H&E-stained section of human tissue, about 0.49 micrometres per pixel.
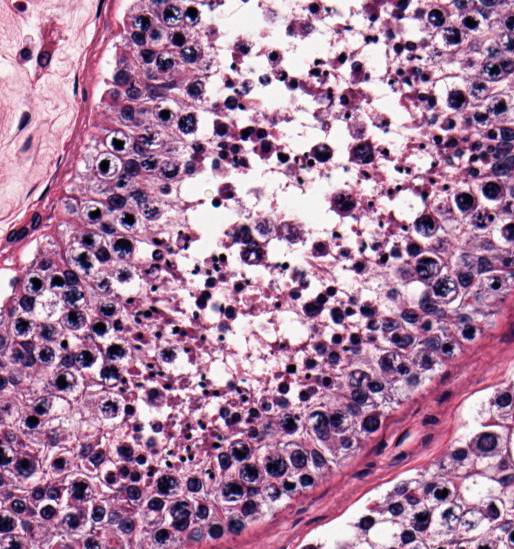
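Testis, haematoxylin and eosin. One large tubule fills most of the field, lined by many layers of crowded cells. Spermatocytes: large round cells with coarse, clumped dark chromatin, in the middle layers between wall and centre. Spermatids: small cells with dense, dark, round nuclei, crowded toward the loose central area. Lower right corner, past the band there: edge of a second tubule with similar layered cells.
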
